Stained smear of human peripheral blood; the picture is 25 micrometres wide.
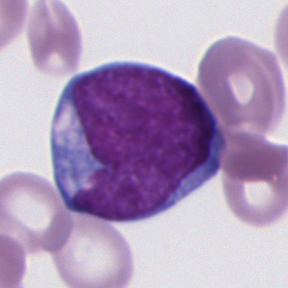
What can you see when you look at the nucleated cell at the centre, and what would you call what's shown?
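First the edge: smooth, with no surface projections. Then the nucleus, which has a notch on its left side. The cytoplasm is blue, and I find no coarse granules in it. The cell is a myeloblast.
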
